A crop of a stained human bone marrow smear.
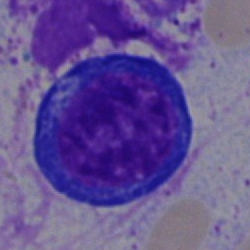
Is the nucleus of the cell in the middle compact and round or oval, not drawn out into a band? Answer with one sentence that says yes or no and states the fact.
Yes, compact and round or oval, the nucleus is not drawn out into a band.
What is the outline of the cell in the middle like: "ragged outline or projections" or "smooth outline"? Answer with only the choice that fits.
Smooth outline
